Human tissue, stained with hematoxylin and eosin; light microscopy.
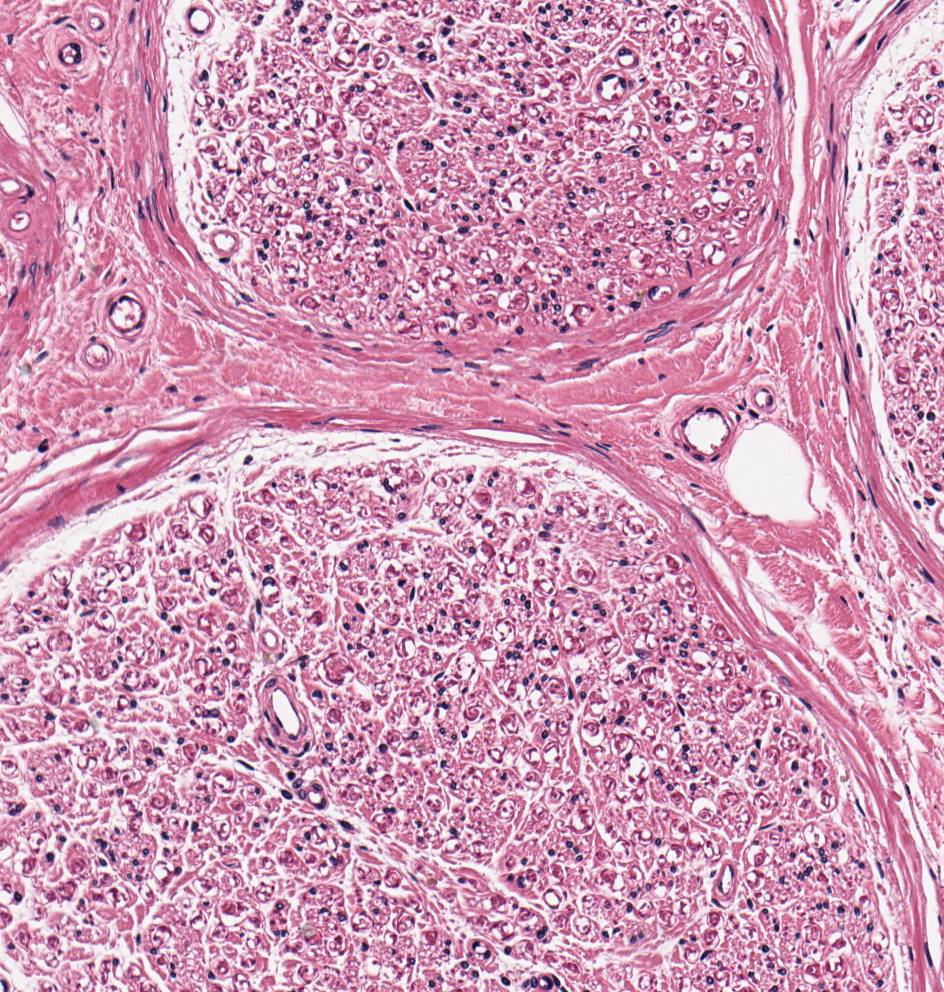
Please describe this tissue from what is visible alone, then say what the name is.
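Each bundle has a thin layered sheath of flattened cells with elongated dark nuclei. Inside, fibres show as small round profiles, a pink axon centred in a pale ring. A thin-walled vessel with a wide empty lumen lies right of centre. This is tibial nerve.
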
